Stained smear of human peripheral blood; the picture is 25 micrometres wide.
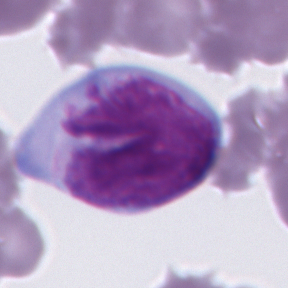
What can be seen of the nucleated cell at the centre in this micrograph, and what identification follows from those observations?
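Nucleus about 14 by 12 micrometres, filling most of the cell, placed toward the right. Chromatin condensed into coarse, dark purple, thread-like strands. Pale cleft running horizontally into the chromatin from its left edge. Cytoplasm pale blue, widest on the left side. Myeloblast.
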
